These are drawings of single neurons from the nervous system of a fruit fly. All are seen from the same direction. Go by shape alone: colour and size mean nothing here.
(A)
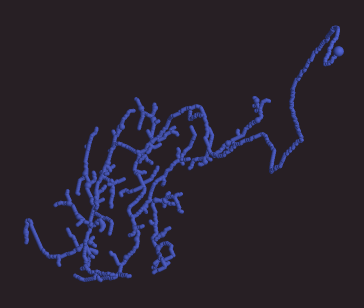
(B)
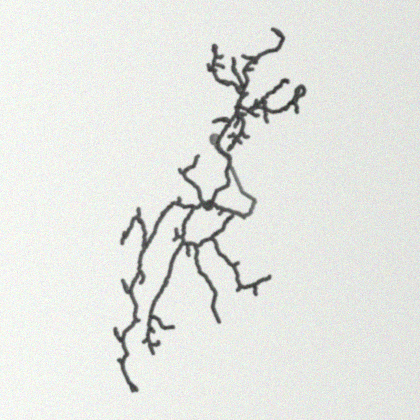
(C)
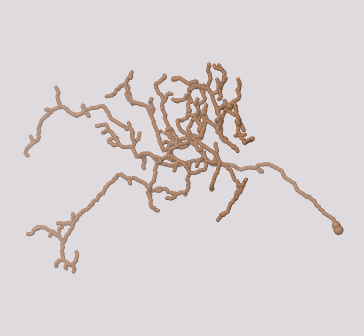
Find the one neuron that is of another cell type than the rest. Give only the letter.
A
